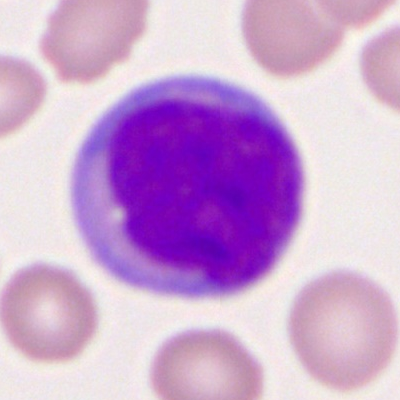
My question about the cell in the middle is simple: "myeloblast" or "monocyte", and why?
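This cell is a myeloblast.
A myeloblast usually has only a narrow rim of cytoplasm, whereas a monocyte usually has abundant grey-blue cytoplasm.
Here the cytoplasm is pale blue and forms a crescent that is widest on the left, with the nucleus set off-centre toward the right. A small clear white spot lies in the cytoplasm on the left, beside the nucleus.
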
